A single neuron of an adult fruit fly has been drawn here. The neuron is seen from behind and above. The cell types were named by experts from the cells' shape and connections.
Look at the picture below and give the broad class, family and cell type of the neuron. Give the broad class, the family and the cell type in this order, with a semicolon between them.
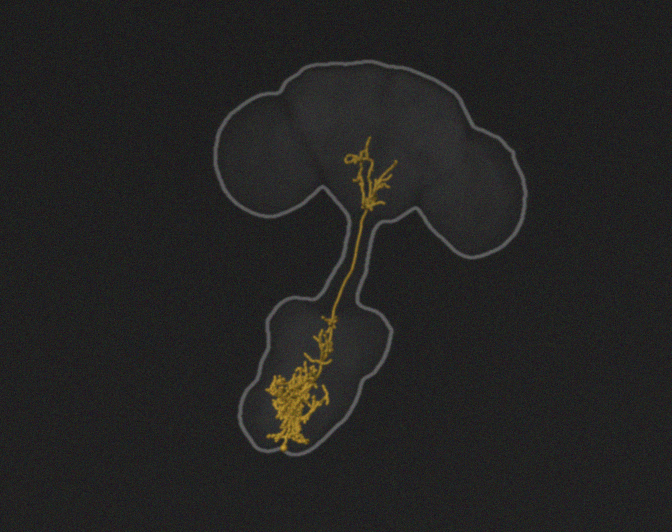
ascending neuron; hemilineage 05B; AN05B097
